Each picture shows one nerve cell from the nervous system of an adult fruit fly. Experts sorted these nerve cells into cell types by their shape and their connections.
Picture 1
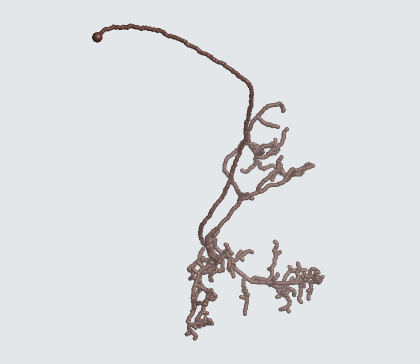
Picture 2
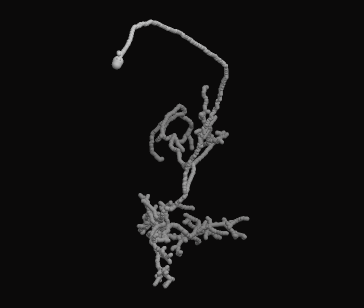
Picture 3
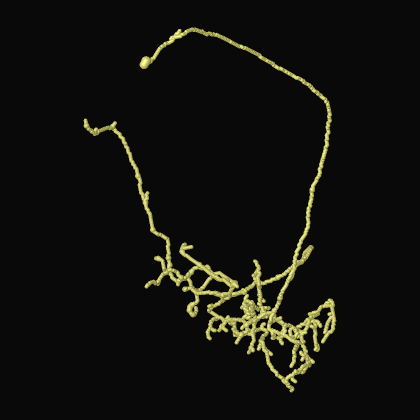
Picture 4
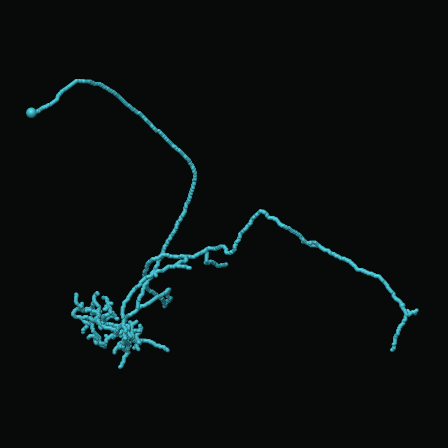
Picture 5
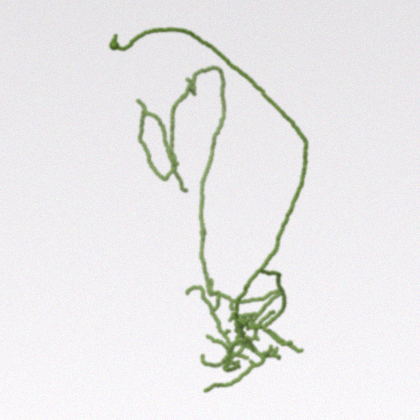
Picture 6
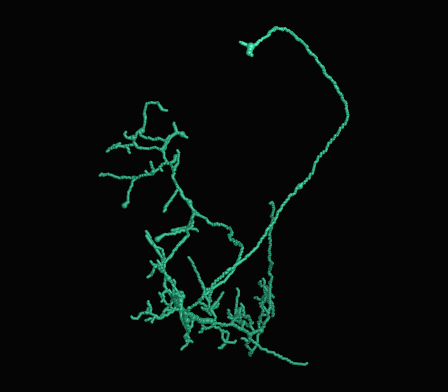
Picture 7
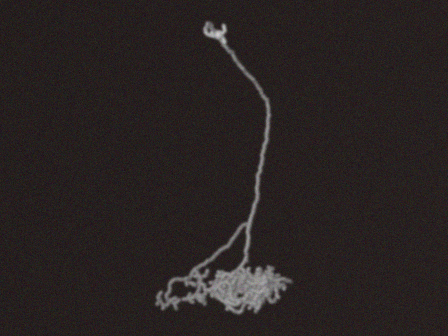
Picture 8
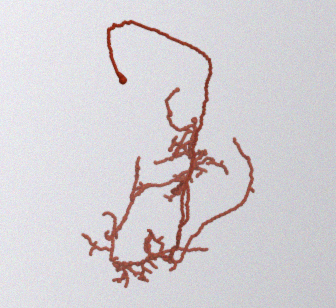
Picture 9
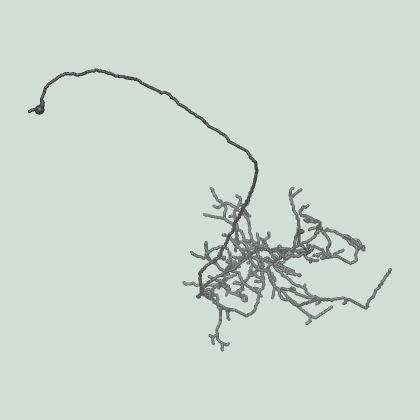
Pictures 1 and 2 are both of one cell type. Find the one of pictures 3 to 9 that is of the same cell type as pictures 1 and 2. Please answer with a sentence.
The nerve cell in picture 8 is of the same cell type.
